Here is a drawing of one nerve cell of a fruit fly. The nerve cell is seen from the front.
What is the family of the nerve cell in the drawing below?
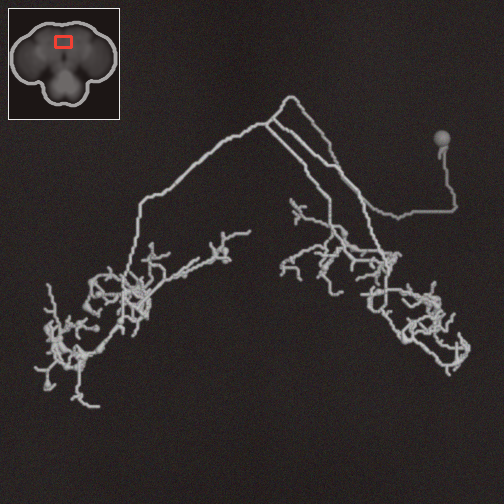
hemilineage DM6_dorso_medial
